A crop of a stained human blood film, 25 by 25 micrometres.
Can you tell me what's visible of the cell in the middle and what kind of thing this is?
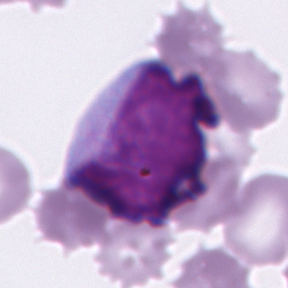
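Along the upper-left side lies a thin crescent of pale blue cytoplasm. The nucleus fills most of the cell; its lower edge stains deeper purple than its centre. See the single tiny dark dot in the lower middle of the nucleus. This is a myeloblast.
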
